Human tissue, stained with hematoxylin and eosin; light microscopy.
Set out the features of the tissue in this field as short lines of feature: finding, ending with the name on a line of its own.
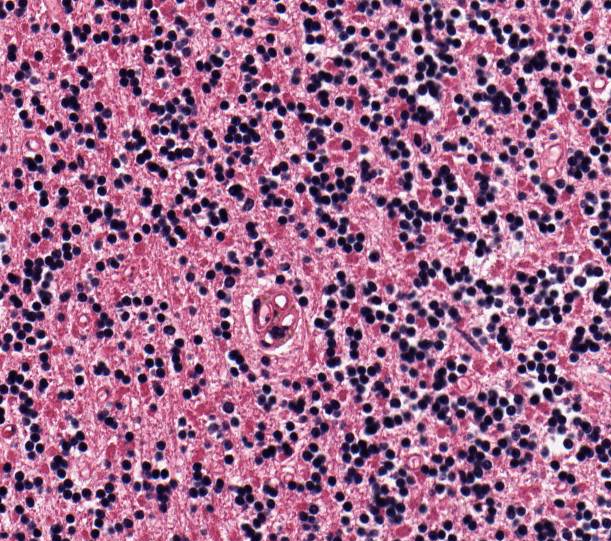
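Nuclei: small, round, dark, dense and fairly evenly spread across the field
Size: uniform
Cytoplasm: little visible around each nucleus
Background: pink, finely fibrillary
Right side: some nuclei in small clear spaces
Name: cerebellum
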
